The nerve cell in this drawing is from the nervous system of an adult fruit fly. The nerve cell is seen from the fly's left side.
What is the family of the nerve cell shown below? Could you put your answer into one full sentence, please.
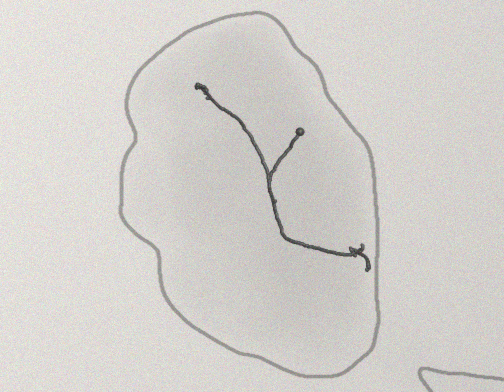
The family name for this nerve cell is LC.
